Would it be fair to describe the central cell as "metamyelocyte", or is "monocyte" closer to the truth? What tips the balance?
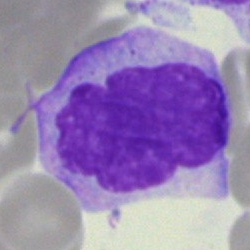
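It is a monocyte.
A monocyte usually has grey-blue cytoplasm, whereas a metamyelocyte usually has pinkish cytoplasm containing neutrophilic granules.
The cytoplasm here is pale lilac-blue and holds only a few tiny purple dots, which places it on the monocyte side of that contrast. The nucleus has an irregular, bumpy, lobulated outline, and a thin spike-like projection extends from the left edge of the cell.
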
